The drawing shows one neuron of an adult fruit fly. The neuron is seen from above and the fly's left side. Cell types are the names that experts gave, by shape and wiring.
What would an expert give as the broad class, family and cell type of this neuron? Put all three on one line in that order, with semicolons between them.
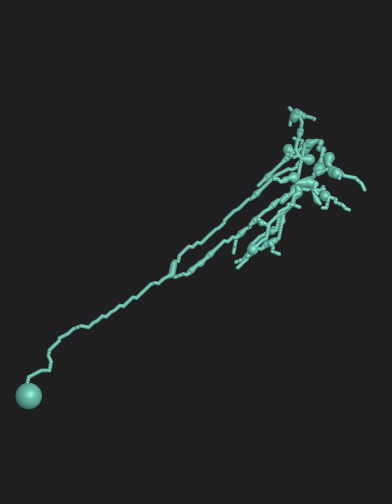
optic-lobe intrinsic neuron; Cm; Cm2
